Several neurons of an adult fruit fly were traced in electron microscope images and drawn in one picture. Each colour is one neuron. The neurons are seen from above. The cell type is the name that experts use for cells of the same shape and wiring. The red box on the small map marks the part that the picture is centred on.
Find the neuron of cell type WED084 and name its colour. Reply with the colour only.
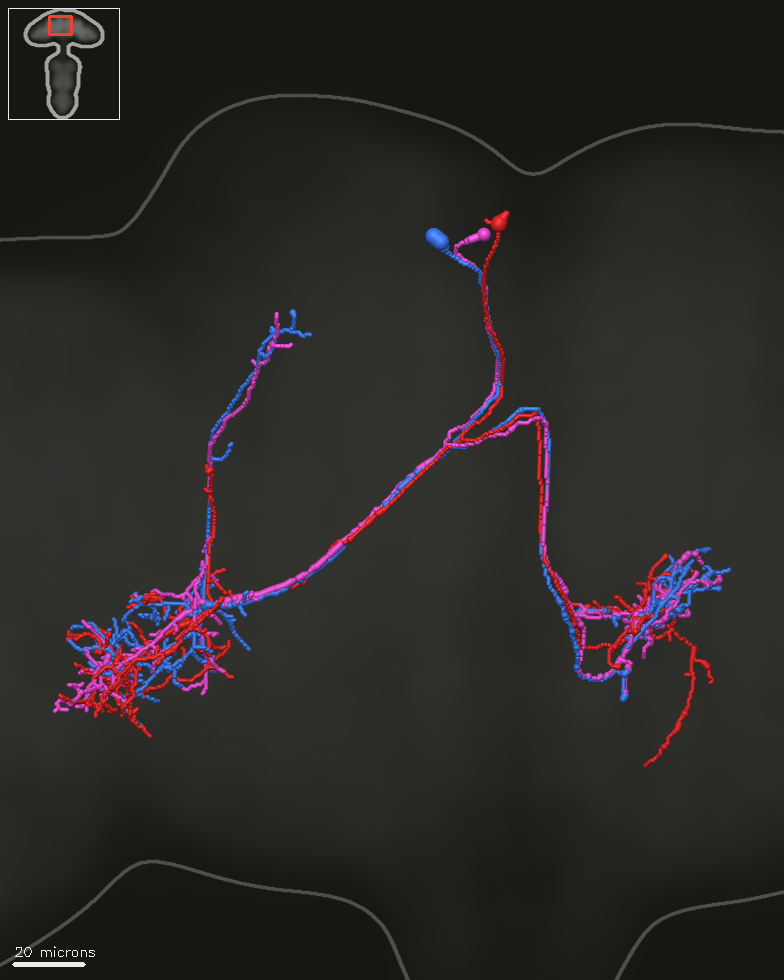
magenta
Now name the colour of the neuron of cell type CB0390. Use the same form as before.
red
